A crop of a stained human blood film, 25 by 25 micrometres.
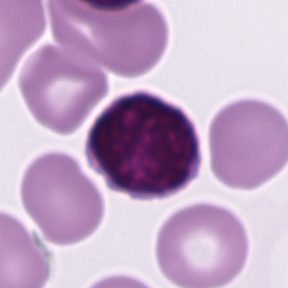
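Typical lymphocyte, the cell in the middle of this blood smear. Measured, it comes to about 10 micrometres across, and its round nucleus to about 9, so only a very thin rim of cytoplasm is left around it. That little cytoplasm looks pale blue, while the nucleus stains a very dark purple. At the lower left, the cell's edge seems slightly ragged.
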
